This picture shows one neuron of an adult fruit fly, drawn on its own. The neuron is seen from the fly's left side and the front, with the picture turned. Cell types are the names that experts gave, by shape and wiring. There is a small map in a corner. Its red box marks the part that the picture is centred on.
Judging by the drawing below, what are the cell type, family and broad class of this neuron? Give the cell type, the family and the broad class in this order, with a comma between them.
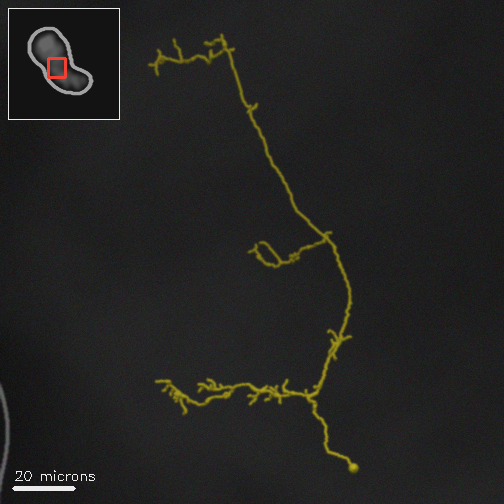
TmY9b, TmY, optic-lobe intrinsic neuron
